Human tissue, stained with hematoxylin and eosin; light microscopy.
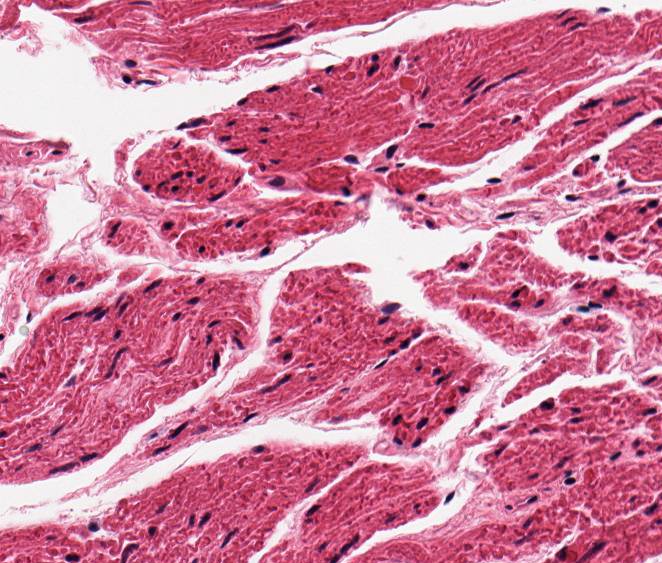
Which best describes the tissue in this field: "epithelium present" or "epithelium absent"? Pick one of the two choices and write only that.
Epithelium absent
